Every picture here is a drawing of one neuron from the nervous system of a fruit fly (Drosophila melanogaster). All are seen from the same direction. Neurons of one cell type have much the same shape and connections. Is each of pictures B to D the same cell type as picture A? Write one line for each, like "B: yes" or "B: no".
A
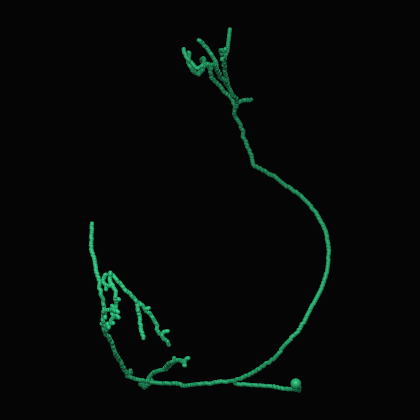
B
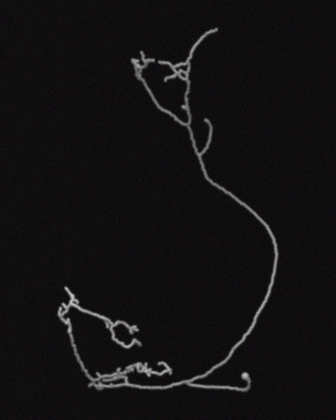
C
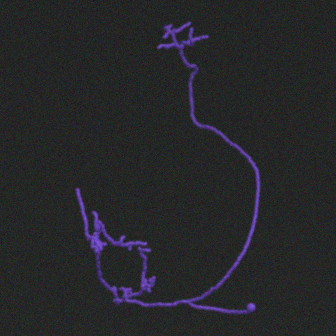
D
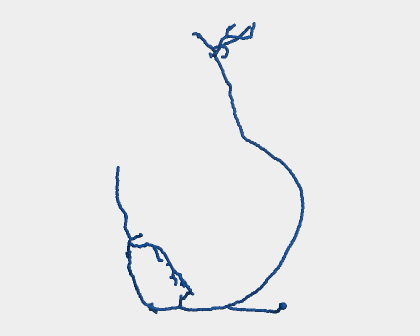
B: yes
C: yes
D: yes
